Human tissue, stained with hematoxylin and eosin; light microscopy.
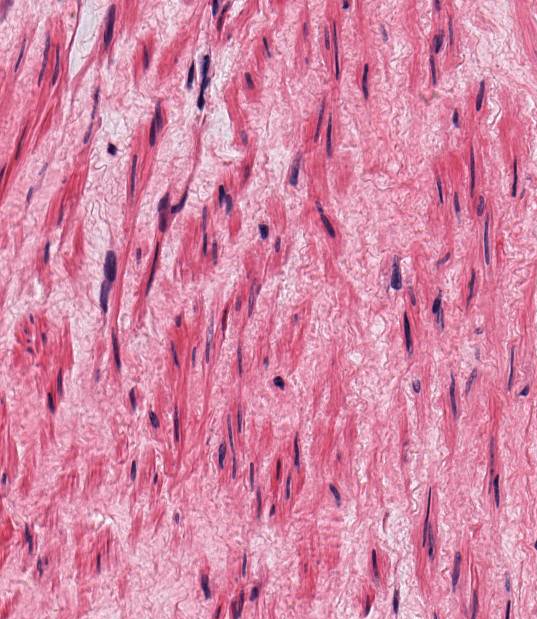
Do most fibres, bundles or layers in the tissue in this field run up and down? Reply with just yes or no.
Yes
